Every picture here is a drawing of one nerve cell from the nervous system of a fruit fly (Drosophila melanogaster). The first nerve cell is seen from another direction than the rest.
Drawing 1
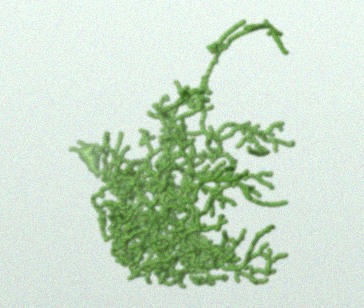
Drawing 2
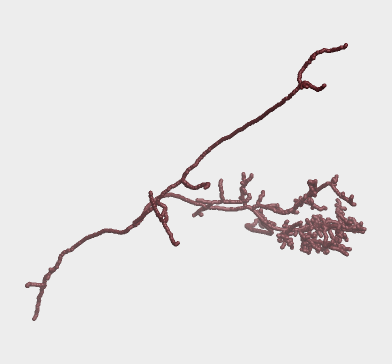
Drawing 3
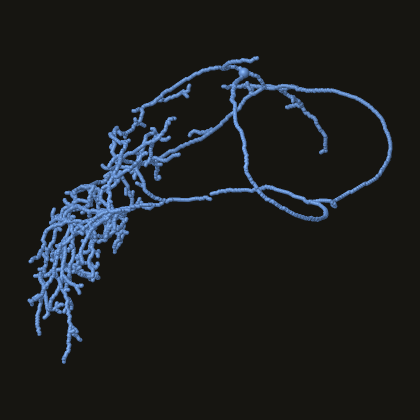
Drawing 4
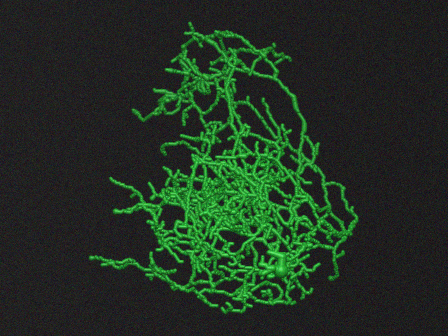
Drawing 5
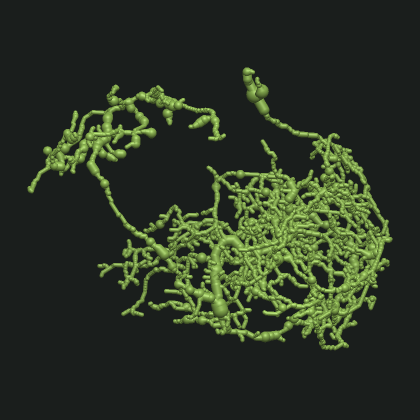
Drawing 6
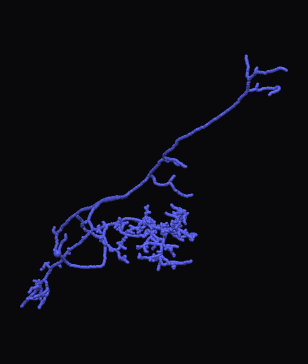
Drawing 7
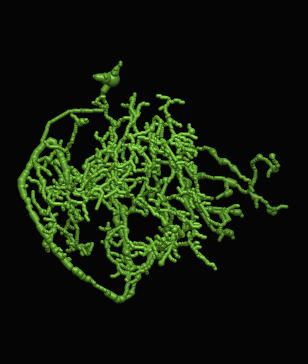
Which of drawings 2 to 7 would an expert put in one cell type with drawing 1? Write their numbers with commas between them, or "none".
4, 5, 7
